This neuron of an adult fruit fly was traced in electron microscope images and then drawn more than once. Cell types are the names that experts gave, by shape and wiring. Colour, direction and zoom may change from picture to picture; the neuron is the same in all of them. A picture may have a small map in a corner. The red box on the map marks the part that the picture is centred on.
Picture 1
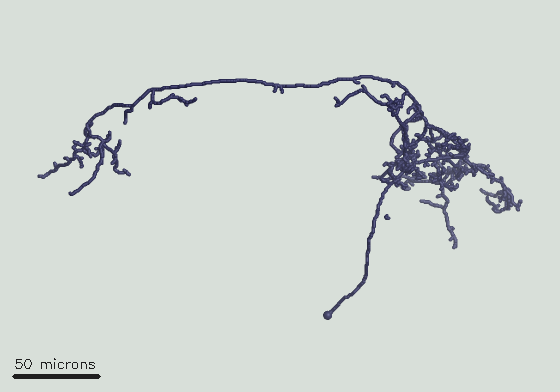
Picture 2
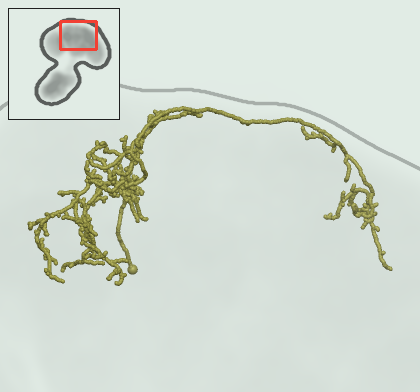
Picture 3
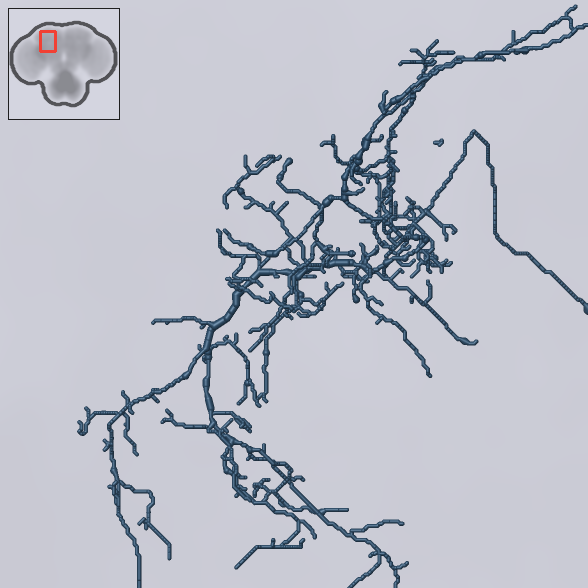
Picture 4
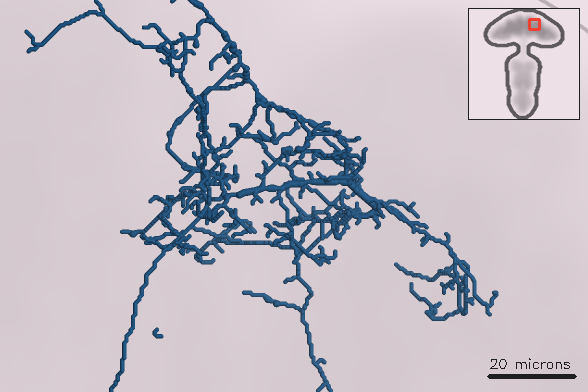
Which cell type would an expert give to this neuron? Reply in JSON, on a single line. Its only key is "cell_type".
{"cell_type": "pC1_4a"}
